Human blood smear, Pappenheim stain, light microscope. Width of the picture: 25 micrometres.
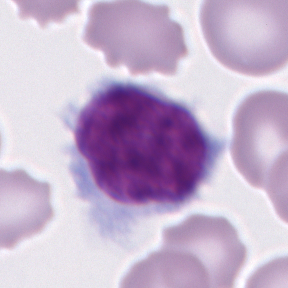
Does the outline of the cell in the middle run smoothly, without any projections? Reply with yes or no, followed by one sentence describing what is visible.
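No. The edge of the cytoplasm is frayed into fine hair-like projections.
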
